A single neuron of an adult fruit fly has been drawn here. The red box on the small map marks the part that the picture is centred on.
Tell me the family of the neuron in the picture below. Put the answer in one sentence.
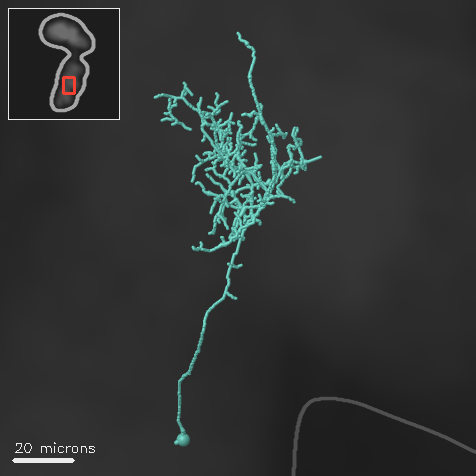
The family is hemilineage 20A.22A.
